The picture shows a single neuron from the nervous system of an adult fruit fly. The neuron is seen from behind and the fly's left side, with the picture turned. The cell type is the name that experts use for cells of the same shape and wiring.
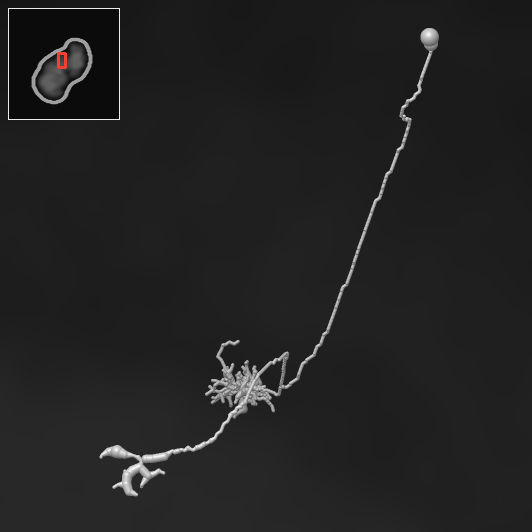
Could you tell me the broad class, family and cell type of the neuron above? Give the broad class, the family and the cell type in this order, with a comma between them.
optic-lobe intrinsic neuron, T, T2a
